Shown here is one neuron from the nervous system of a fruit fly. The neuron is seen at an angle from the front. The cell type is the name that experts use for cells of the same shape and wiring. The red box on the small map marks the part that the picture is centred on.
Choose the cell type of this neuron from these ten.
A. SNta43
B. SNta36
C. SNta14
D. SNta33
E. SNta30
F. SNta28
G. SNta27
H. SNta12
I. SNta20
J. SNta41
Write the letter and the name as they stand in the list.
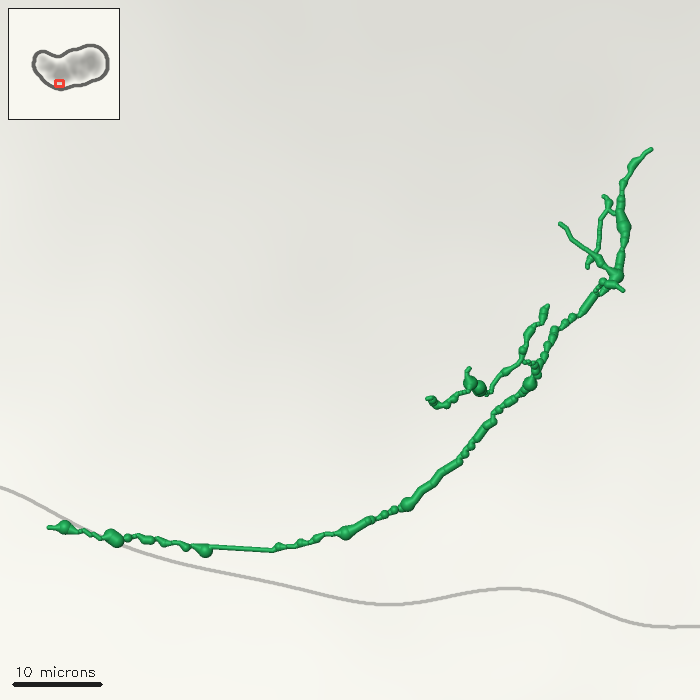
J. SNta41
